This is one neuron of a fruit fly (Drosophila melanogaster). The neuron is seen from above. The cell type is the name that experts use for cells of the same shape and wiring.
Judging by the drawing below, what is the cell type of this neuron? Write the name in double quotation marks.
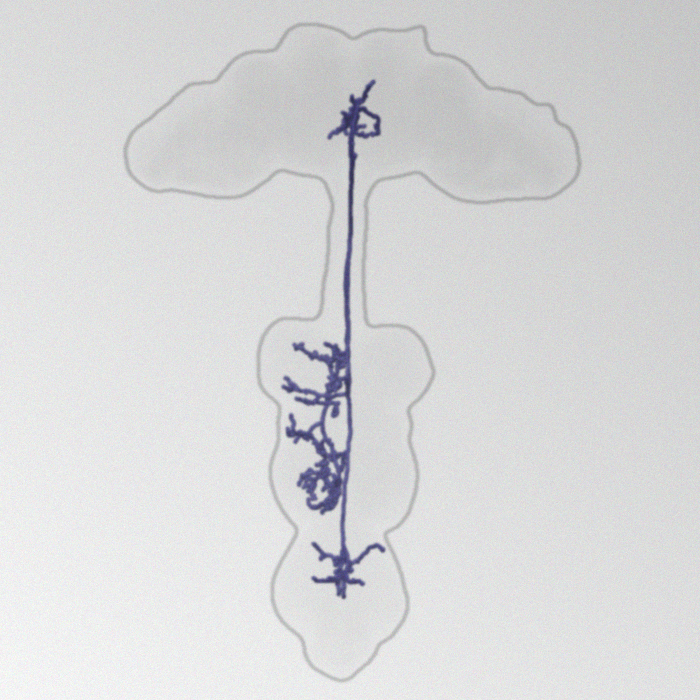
"AN05B105"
